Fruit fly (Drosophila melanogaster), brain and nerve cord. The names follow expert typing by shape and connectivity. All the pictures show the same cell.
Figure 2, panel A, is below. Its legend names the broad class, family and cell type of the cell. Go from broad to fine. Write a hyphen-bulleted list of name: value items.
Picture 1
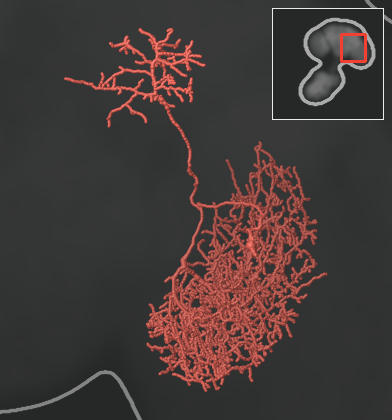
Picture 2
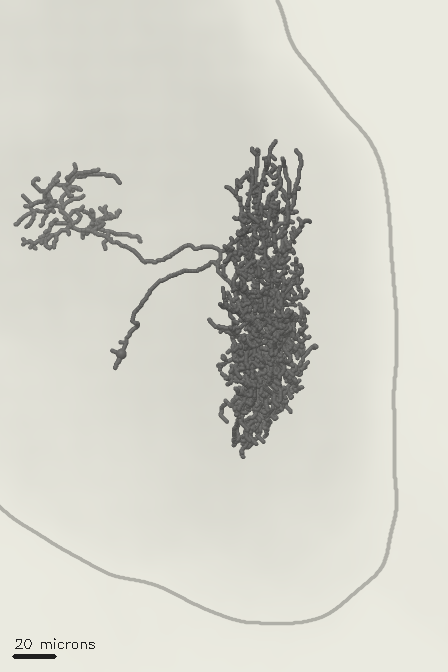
- broad class: visual projection neuron
- family: LC
- cell type: LC31b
